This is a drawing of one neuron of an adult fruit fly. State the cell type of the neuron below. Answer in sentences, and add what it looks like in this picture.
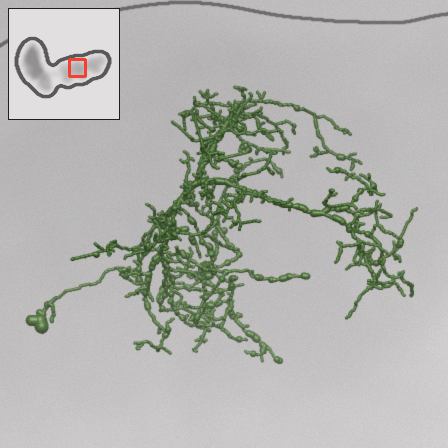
It is of cell type INXXX468. It is a nerve-cord intrinsic neuron. It lies in the nerve cord. The cell body can be seen at the lower left of the picture.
